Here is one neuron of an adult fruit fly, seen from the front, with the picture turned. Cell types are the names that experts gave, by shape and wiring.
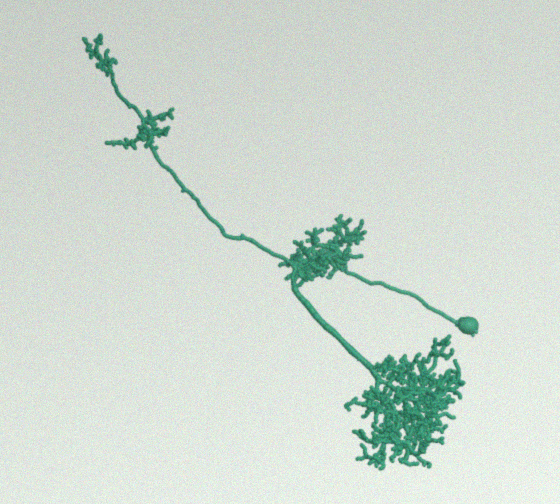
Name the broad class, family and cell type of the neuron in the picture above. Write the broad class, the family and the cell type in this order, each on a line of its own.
optic-lobe intrinsic neuron
Y
Y3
